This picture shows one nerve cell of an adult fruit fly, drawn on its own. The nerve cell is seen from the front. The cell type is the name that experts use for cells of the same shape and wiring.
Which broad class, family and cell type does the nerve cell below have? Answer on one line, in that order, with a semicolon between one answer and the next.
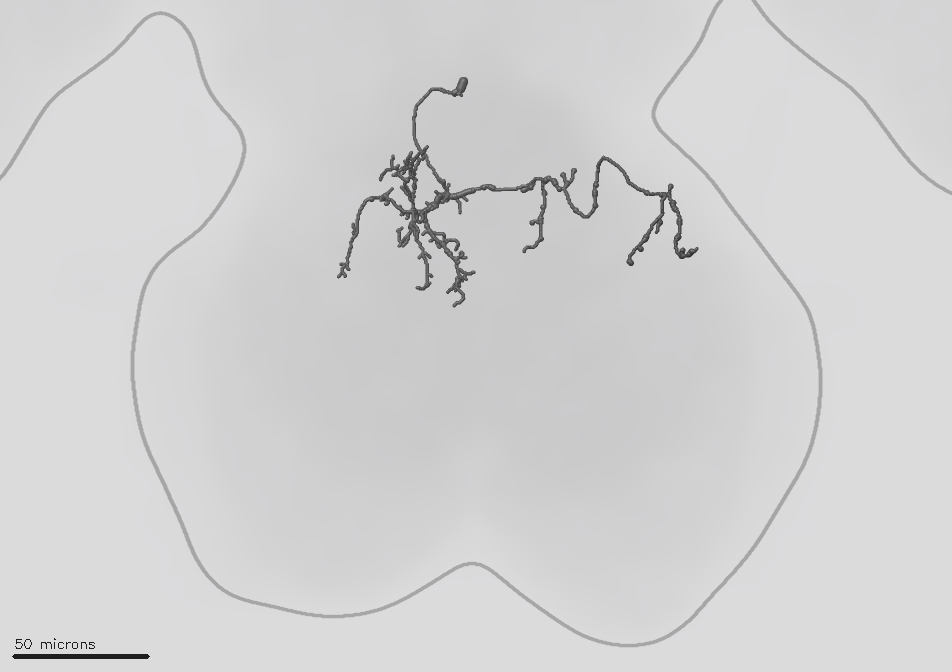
nerve-cord intrinsic neuron; hemilineage 19B; IN19B091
